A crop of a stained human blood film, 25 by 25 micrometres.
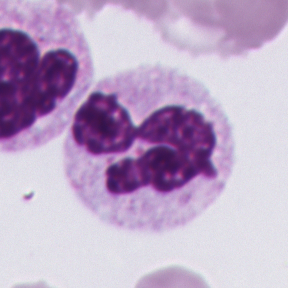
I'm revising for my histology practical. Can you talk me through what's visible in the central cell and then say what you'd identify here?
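In the nucleus, no nucleoli are visible. The cytoplasm is plentiful and pale pinkish-lilac, holding fine, faint lilac granules throughout and no vacuoles. The cell described is a segmented neutrophil.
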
